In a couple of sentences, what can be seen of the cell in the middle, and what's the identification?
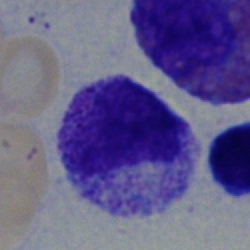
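Let me start with the outline: roughly round, and smooth. The nucleus is one single mass, with no lobes. Its chromatin stains a dense dark purple. And the cytoplasm looks pale lilac-grey. It is a myelocyte.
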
